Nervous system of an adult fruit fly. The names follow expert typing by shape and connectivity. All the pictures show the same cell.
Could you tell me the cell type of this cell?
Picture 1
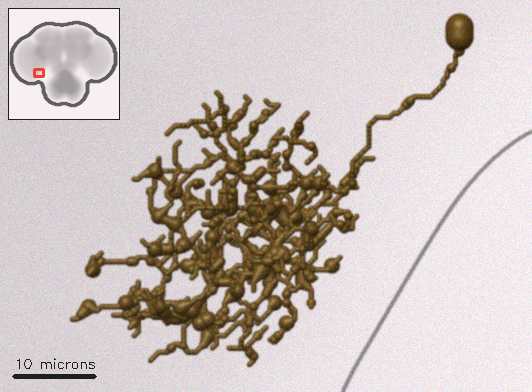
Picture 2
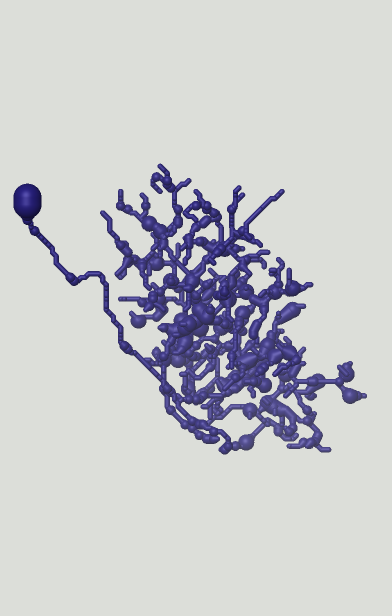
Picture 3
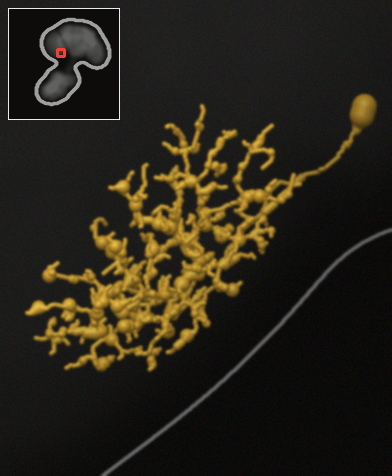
Pm1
